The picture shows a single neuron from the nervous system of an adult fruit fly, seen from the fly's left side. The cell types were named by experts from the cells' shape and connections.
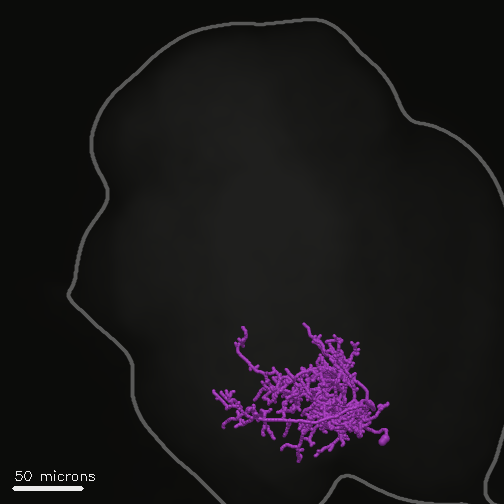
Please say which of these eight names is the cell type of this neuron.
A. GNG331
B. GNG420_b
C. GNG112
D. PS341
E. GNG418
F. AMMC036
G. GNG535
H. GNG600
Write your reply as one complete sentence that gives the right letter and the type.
Option C states the cell type of the neuron, which is GNG112.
